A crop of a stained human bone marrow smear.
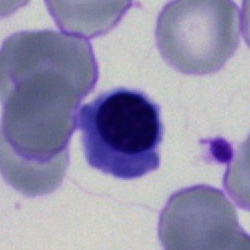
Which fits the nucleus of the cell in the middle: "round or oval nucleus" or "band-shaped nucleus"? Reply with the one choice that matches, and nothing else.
Round or oval nucleus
